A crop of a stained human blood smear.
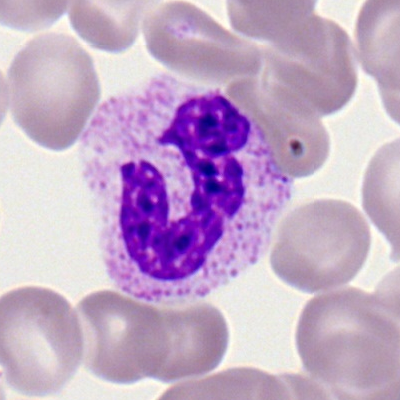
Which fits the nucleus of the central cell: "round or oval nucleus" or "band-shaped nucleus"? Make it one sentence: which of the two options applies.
The nucleus takes the form of a curved band with no separate lobes.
